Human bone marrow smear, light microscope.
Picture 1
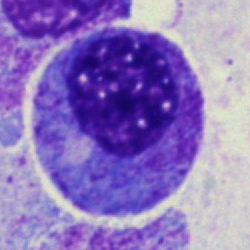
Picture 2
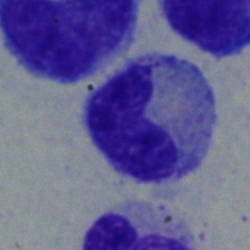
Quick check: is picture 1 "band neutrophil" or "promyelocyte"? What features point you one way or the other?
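In picture 1 is a promyelocyte; picture 2 shows a band neutrophil. The promyelocyte's outline is round to slightly oval and smooth, and the band neutrophil's is round. The cytoplasm separates them: in the promyelocyte it is abundant, stains blue-violet and fills a wide band on the lower and left sides of the nucleus, with a paler zone beside the nucleus at its lower left. In the band neutrophil the cytoplasm is pale greyish-blue and gathered on the right, with the nucleus in the left part of the cell and no vacuoles seen. The band neutrophil's nucleus is indented, its notch facing the upper right, and its chromatin is dense and stains deep purple.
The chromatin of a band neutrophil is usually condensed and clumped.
Small bright white dots are scattered over the promyelocyte's nucleus, and a pale clear halo parts the cell from its neighbours.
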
